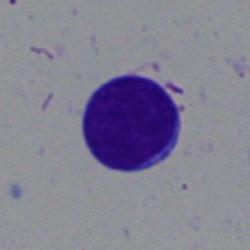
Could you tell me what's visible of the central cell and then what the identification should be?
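Look first at the outline: this cell is round and smooth. Its chromatin stains deep purple and looks dense right through the nucleus. You can see only a thin crescent of cytoplasm, at the lower right edge, and that cytoplasm is blue. This cell is a lymphocyte.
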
